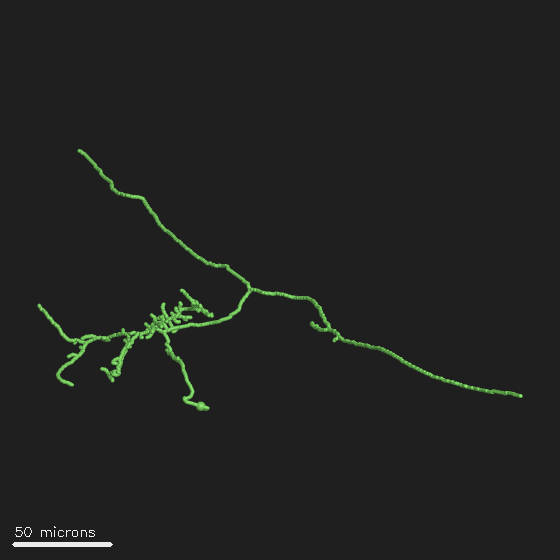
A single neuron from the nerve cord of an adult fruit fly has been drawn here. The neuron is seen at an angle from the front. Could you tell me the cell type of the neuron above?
AN10B047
